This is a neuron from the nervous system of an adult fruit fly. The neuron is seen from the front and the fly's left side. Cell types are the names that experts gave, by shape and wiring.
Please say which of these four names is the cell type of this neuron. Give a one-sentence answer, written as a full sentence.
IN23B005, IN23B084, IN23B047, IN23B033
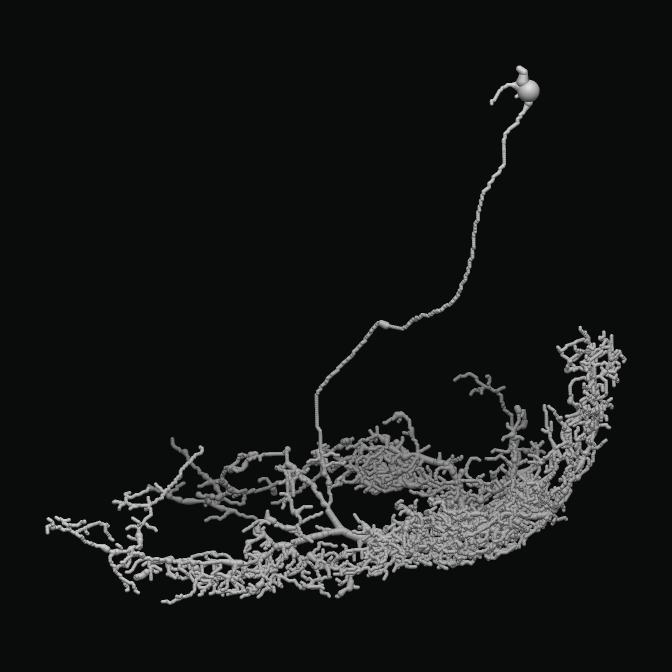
The cell type designation of this neuron is IN23B005.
